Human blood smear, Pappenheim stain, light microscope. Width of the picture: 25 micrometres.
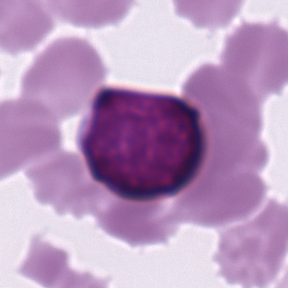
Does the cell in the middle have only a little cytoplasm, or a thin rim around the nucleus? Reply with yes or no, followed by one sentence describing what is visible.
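Yes. The cytoplasm is scant, no more than a thin rim around the nucleus.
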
